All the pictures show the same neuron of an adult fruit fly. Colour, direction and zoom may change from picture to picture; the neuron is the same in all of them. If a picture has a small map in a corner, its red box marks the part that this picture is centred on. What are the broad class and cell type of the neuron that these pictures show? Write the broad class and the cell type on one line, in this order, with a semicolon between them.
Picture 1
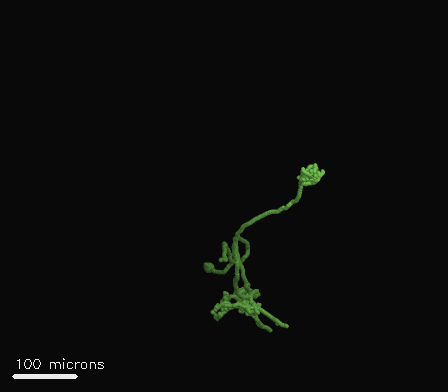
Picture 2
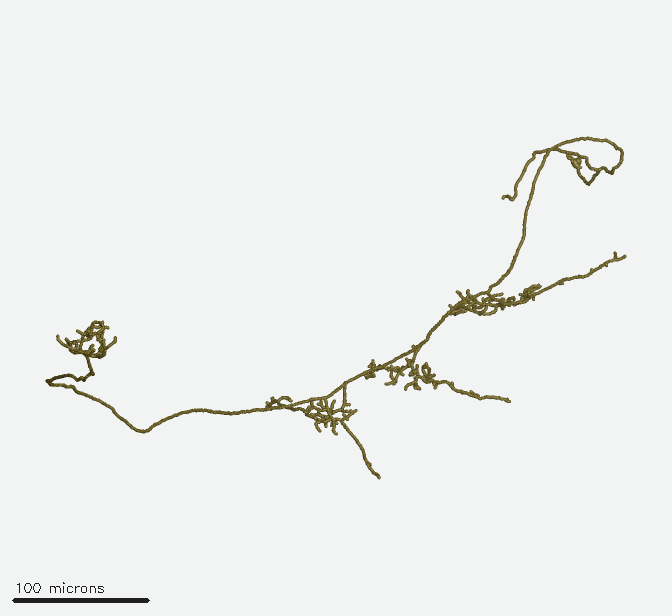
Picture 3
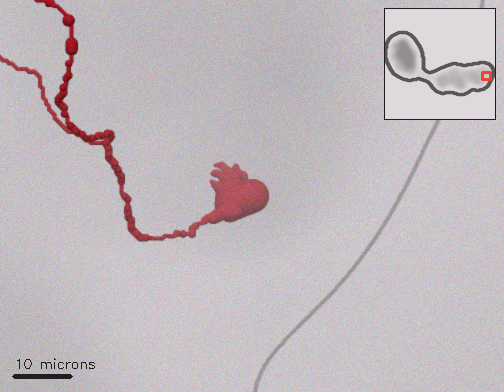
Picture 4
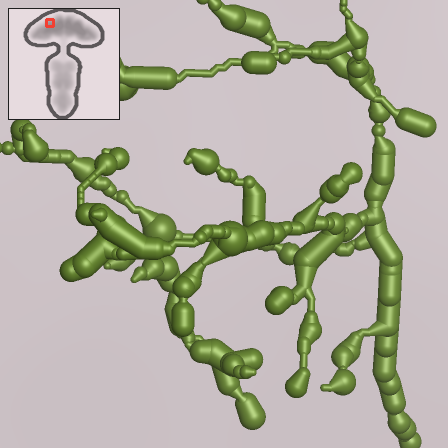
ascending neuron; ANXXX120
